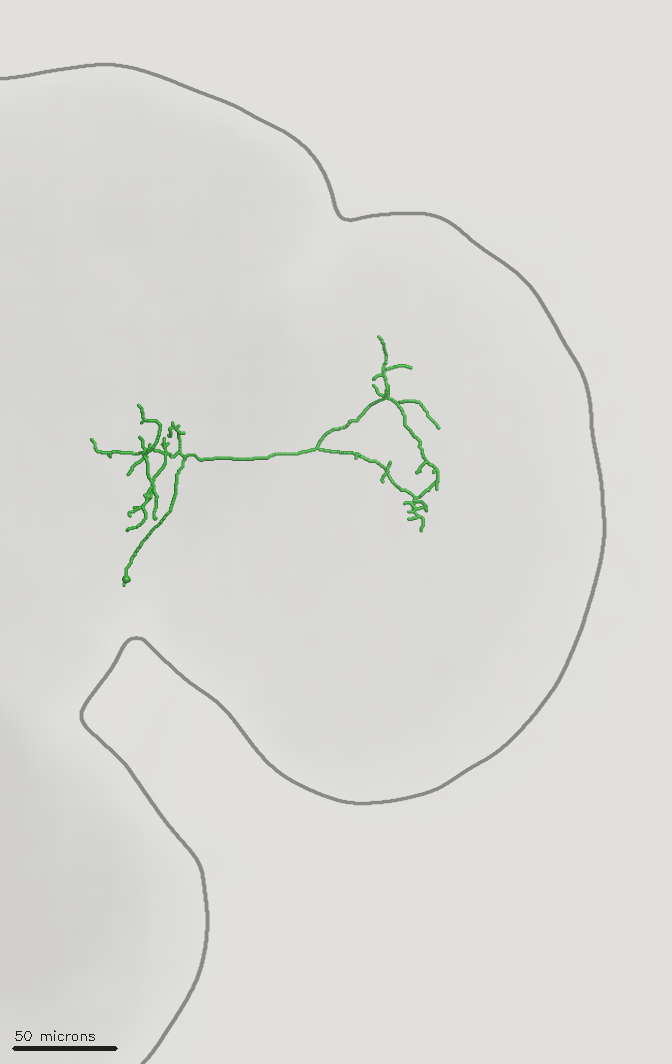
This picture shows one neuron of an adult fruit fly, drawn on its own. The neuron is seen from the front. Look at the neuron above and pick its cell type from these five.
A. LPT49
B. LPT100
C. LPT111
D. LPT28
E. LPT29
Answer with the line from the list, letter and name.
C. LPT111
